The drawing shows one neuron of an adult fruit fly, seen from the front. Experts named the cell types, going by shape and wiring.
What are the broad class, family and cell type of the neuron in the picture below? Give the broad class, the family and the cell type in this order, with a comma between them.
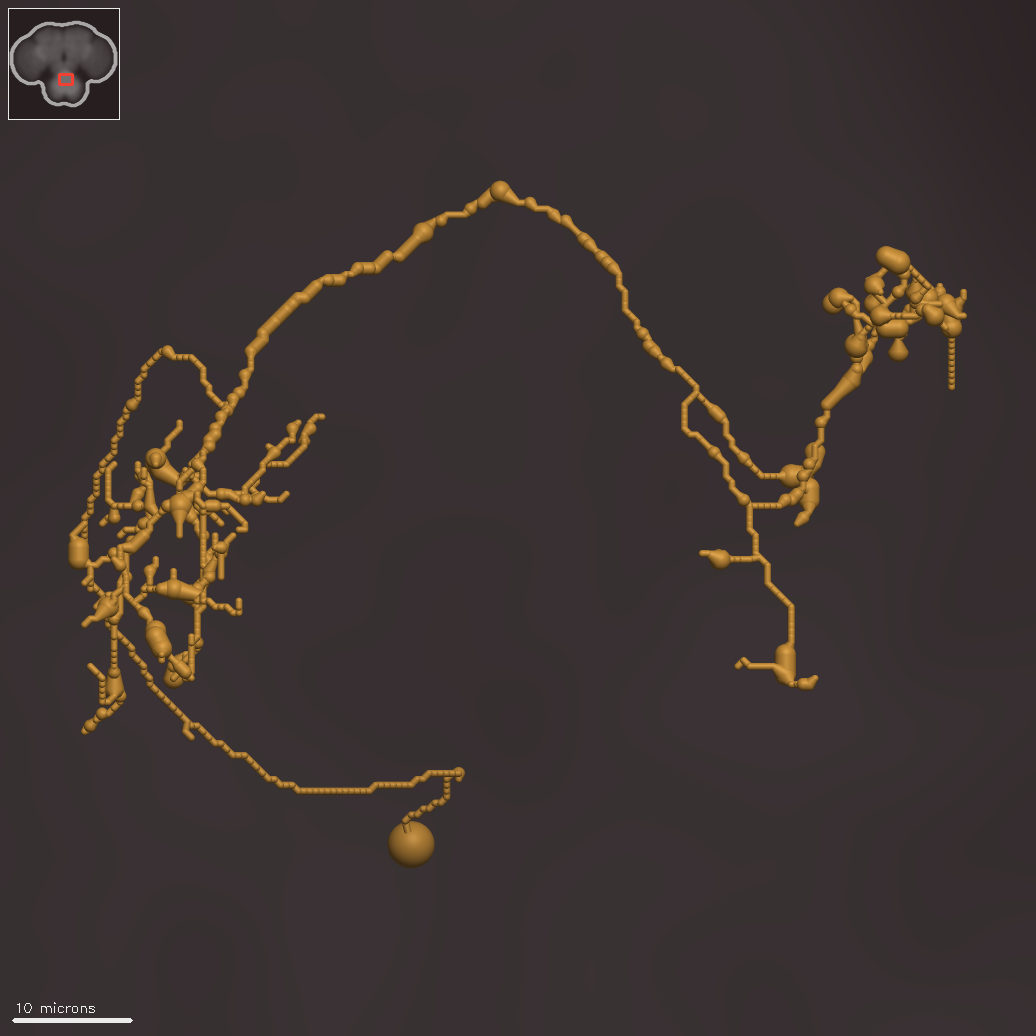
nerve-cord intrinsic neuron, hemilineage 06A, IN06A115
